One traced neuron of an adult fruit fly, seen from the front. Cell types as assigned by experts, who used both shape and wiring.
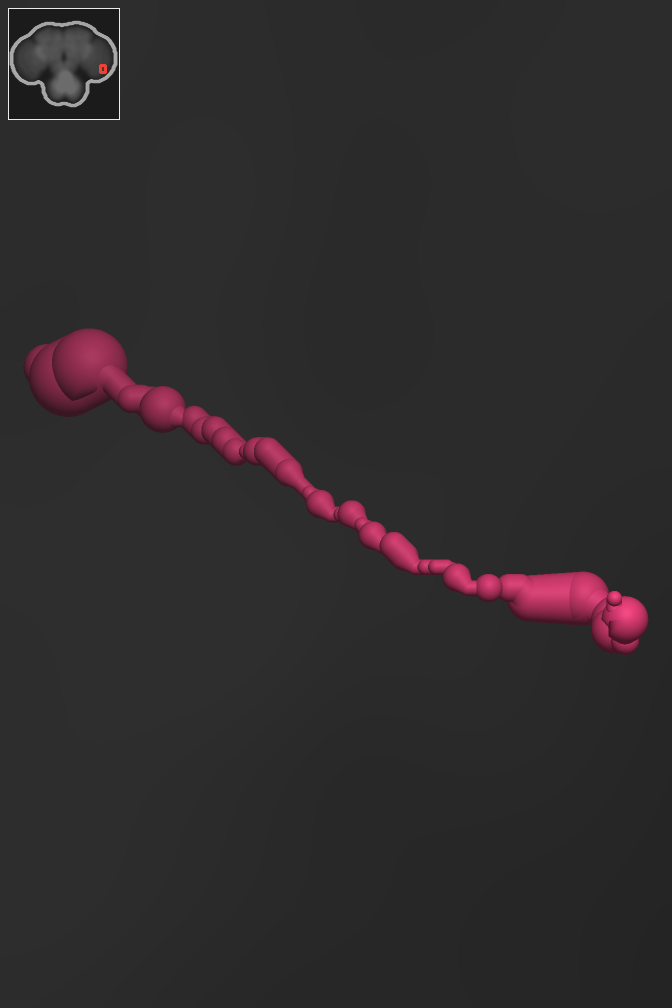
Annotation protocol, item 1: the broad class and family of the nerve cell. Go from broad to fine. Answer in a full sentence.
A photoreceptor or other optic-lobe sensory neuron of class visual.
